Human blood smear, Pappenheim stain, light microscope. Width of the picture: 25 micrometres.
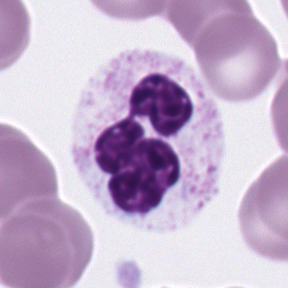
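Segmented neutrophil in the middle of this blood smear; notice its round, smooth outline. The chromatin is dark purple and coarsely clumped. Its cytoplasm is pale pinkish, nearly colourless, with fine pink-violet granules scattered all through it.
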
